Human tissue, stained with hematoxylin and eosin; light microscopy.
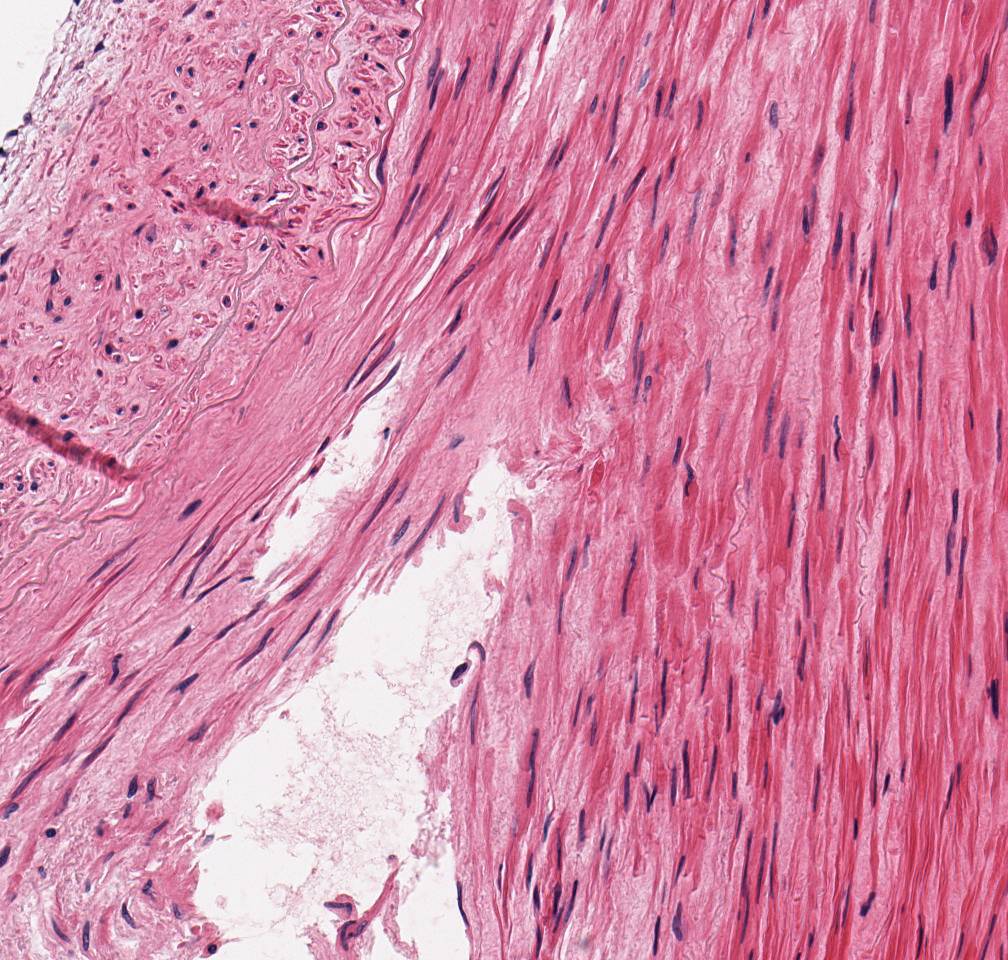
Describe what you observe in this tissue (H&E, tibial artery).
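Most of it, the right two-thirds, is closely packed smooth muscle running roughly top to bottom. Its nuclei are elongated and cigar-shaped, lying parallel to the fibres, and the cytoplasm takes a strong pink with eosin. Up in the top left corner, though, there's a separate area of wavy pink strands with small round nuclei.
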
